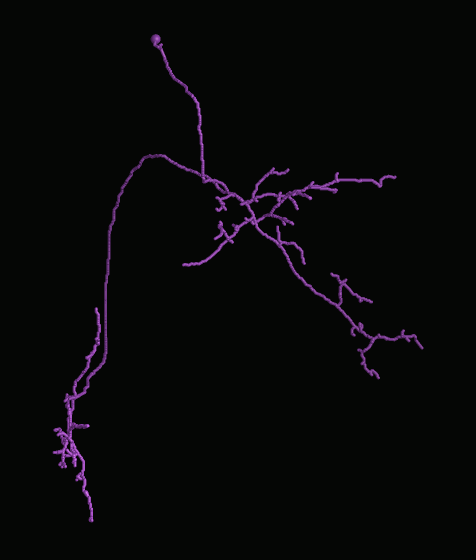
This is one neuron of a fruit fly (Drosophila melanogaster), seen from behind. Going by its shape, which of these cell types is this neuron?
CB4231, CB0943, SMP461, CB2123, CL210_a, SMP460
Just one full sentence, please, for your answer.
Belonging to the cell type CL210_a is this neuron.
